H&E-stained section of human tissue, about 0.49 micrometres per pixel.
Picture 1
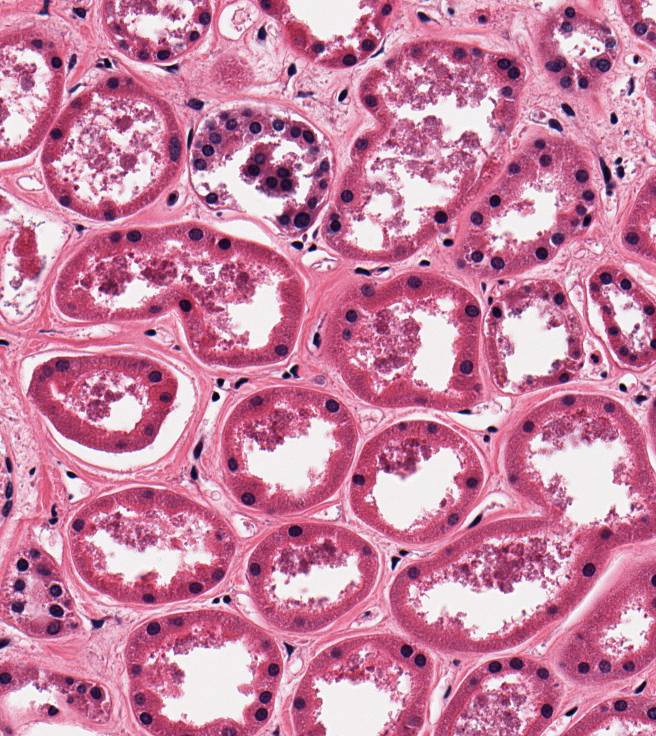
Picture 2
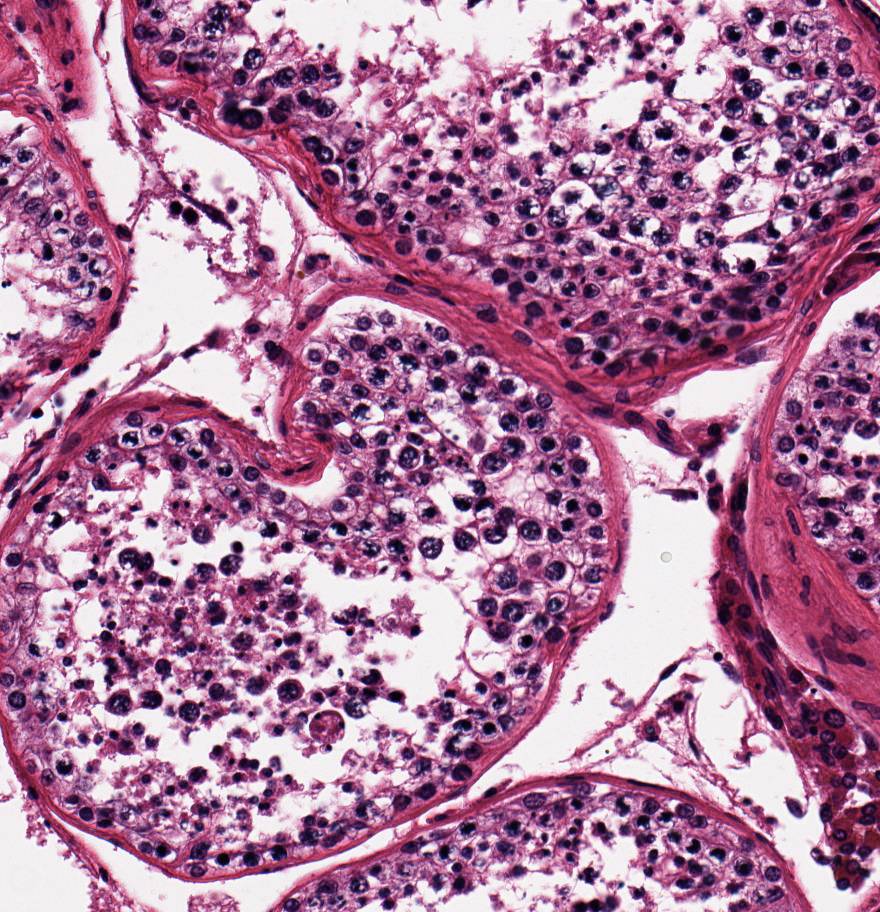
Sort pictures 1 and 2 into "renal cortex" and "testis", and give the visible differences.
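Let me sort these out: the renal cortex is picture 1, and the testis picture 2. In the renal cortex, round to oval tubule cross-sections are packed close together across the whole field, and no glomerulus is present. Each tubule has a single layer of cuboidal to low columnar lining cells, their cytoplasm abundant, deeply eosinophilic and finely granular. Their nuclei are round and dark, sitting toward the base of the cells. The testis looks different: its tubules are filled with many layers of rounded cells rather than lined by a single layer. Many of those cells have large round nuclei with coarse, dark, clumped chromatin, and their cytoplasm is pale and wispy. Small, dark, round nuclei gather most toward the centre of the lower-left tubule.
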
